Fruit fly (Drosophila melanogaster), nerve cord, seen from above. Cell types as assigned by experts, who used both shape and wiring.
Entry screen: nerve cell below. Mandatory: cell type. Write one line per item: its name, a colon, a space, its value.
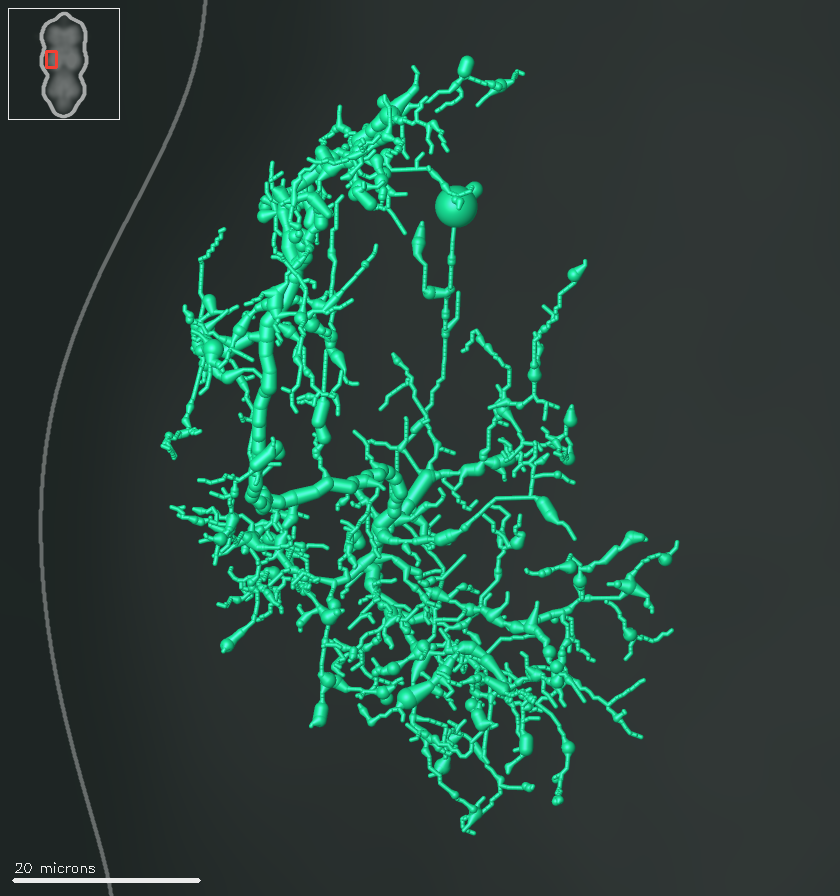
cell type: IN13A021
